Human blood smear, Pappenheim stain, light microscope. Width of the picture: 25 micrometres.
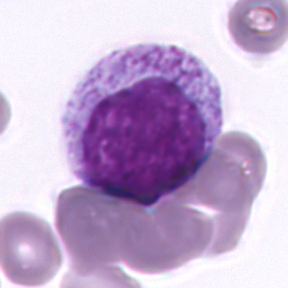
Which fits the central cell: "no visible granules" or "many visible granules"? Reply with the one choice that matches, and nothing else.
Many visible granules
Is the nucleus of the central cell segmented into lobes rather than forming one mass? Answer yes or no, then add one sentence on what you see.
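No. The nucleus is roughly round, without lobes or a deep indentation.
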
